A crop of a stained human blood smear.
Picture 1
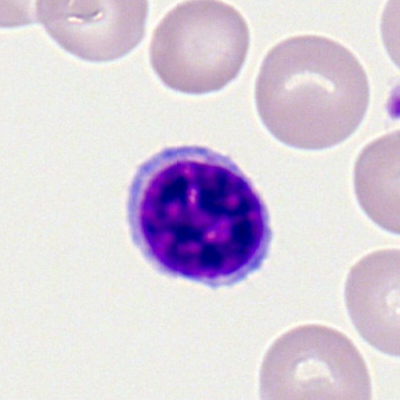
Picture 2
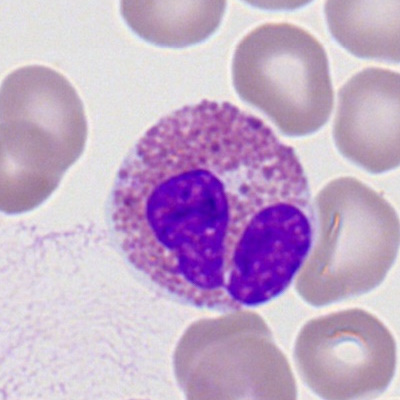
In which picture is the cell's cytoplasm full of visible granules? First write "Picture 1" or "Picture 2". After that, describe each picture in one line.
Picture 2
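Picture 1: No granules are visible in the cytoplasm.
Picture 2: Coarse, round granules are packed throughout the cytoplasm.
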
